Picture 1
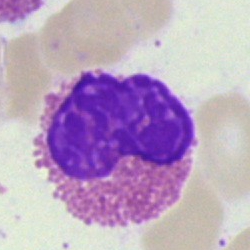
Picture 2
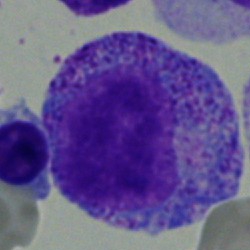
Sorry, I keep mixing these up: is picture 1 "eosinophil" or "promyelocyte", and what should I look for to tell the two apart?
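Right, the first picture is the eosinophil and the second the promyelocyte. In the eosinophil the chromatin is dense and dark purple with a few paler clefts and no nucleoli, and granules bead the roughly round outline; there are no clear vacuoles, and pale red cells without nuclei sit around it.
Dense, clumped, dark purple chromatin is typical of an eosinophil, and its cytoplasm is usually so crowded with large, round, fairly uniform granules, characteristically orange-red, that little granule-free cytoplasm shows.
The promyelocyte is roughly round too, with its nucleus off toward the left, no nucleolus clearly visible, and its widest band of cytoplasm on the right, pale blue between many crowded purple granules.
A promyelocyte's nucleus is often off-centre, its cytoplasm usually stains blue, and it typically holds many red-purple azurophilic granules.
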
